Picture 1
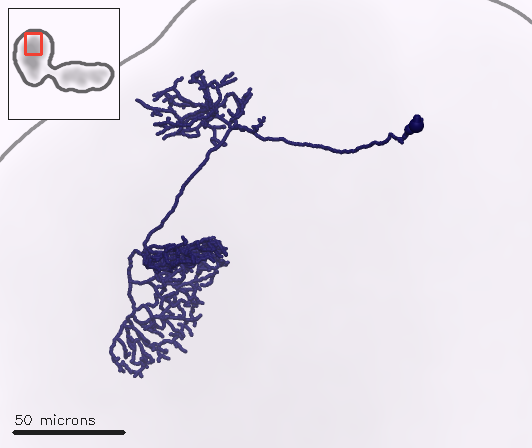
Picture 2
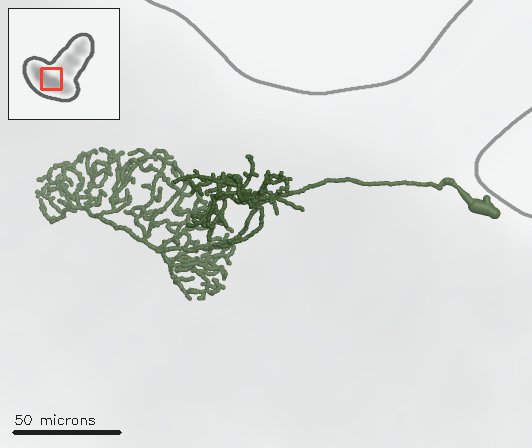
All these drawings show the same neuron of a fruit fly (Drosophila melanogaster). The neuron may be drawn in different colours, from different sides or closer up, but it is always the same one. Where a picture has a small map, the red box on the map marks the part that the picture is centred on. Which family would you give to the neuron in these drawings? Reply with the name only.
hemilineage DL1_dorsal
